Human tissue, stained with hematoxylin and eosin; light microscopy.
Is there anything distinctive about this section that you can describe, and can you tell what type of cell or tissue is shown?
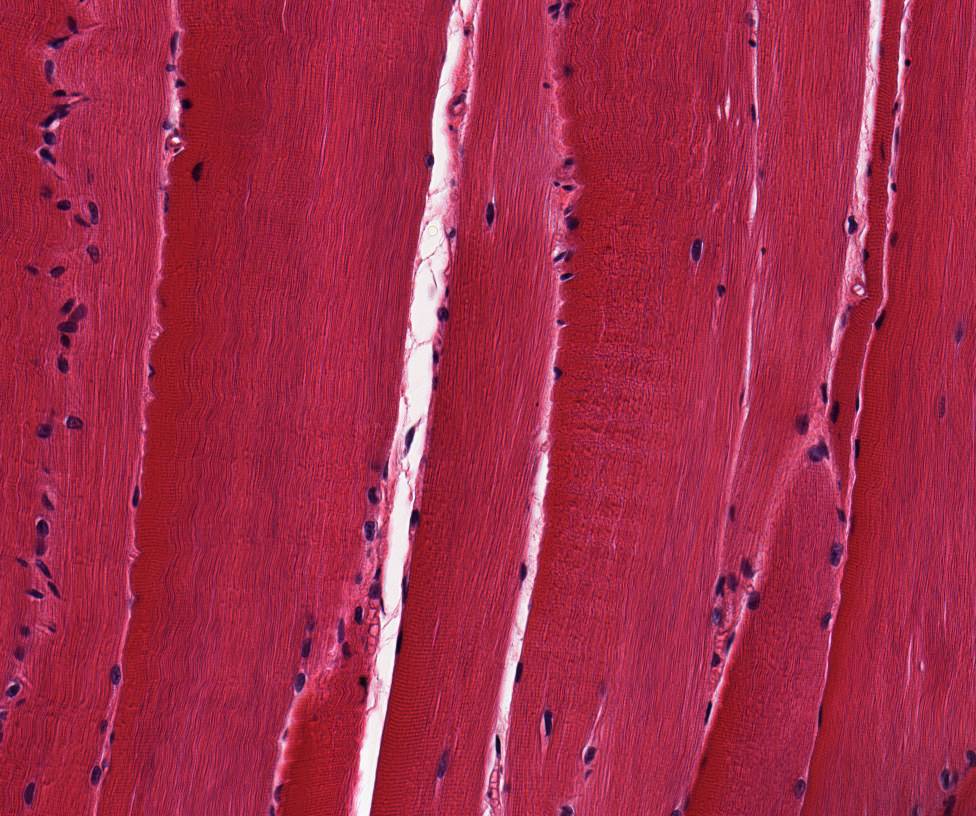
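Long, parallel muscle fibres cut along their length run nearly vertically across the whole field. Their cytoplasm stains a deep, even eosin red. The nuclei are small, dark and elongated, aligned with their long axis parallel to the fibres, and lie at the fibre edges rather than centrally. This is skeletal muscle.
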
